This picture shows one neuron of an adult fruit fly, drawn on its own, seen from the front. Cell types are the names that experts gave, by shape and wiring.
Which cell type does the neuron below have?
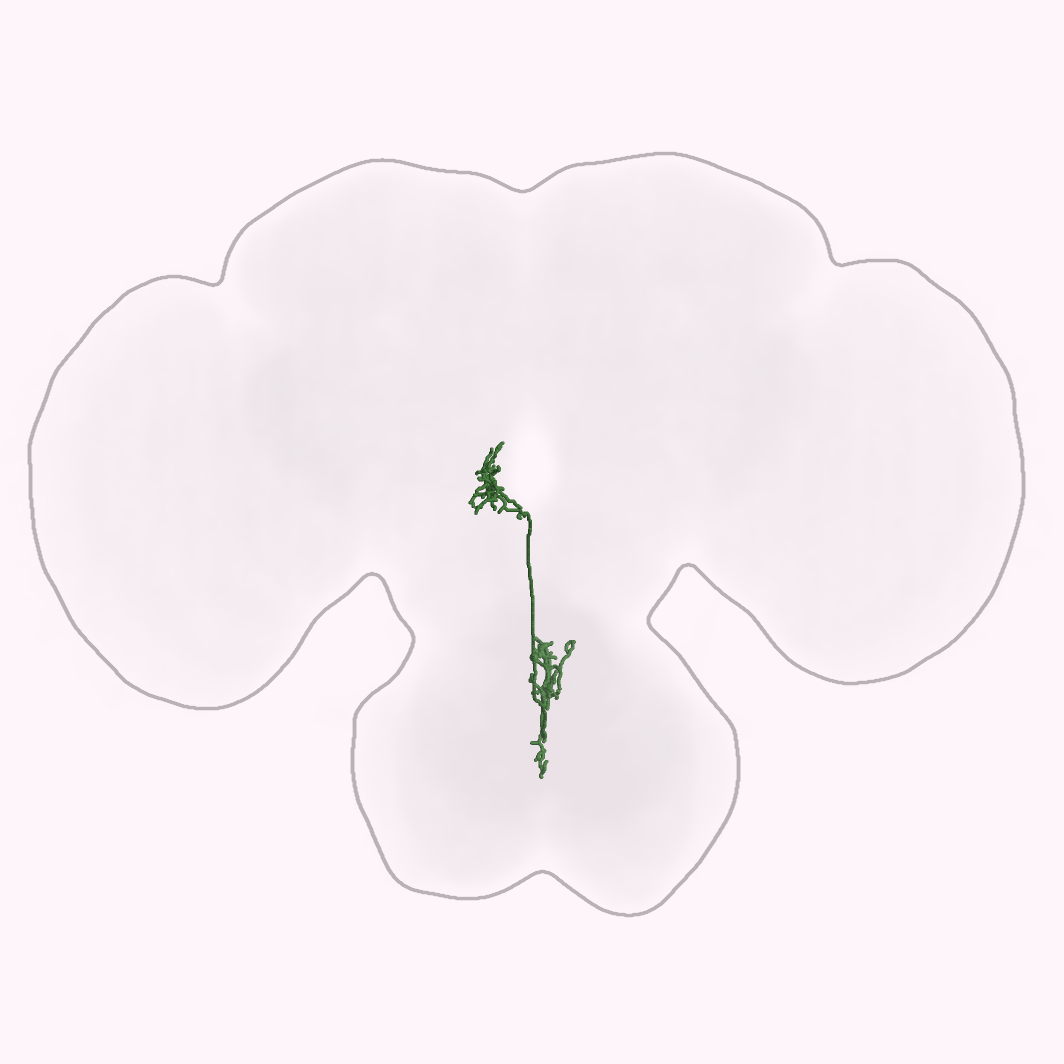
ANXXX338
